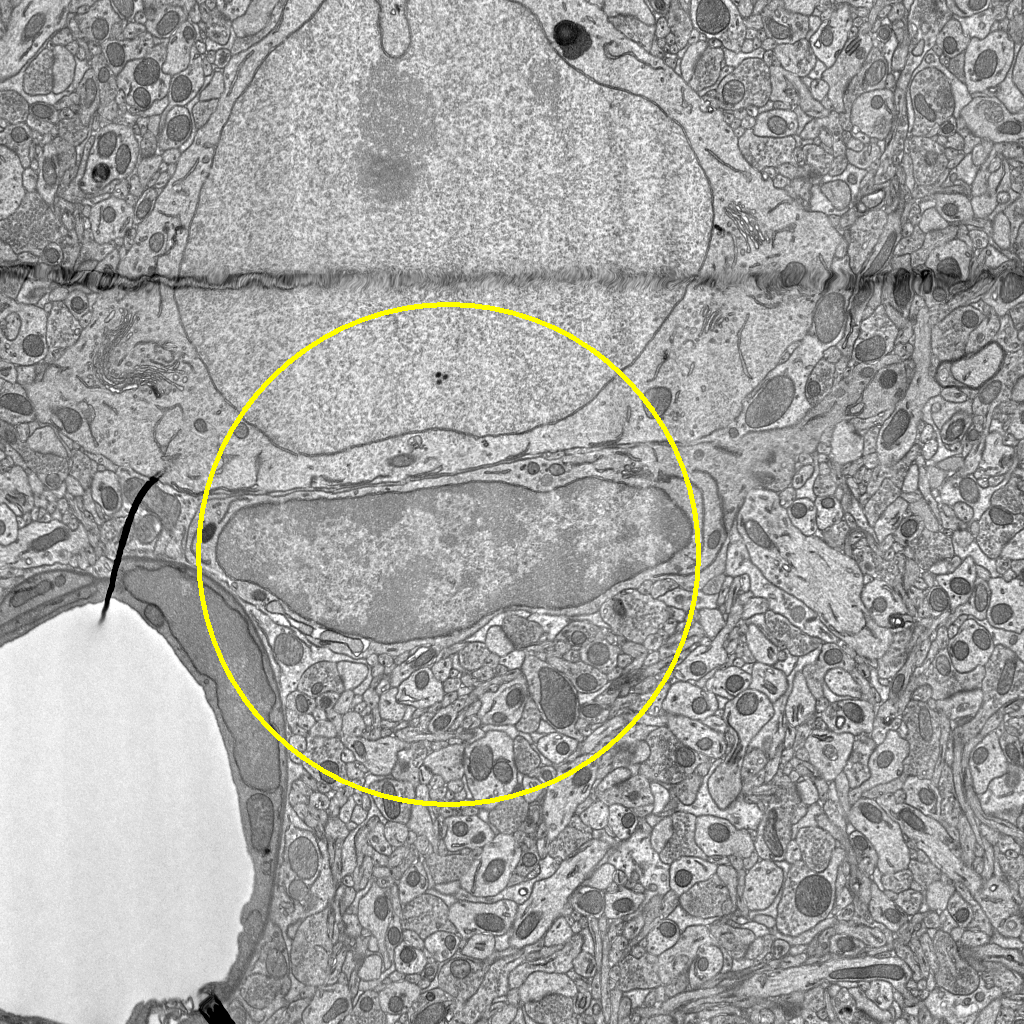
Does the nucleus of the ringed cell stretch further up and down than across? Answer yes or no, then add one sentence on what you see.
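No. The nucleus is elongated, with its long axis running roughly horizontally across the ring.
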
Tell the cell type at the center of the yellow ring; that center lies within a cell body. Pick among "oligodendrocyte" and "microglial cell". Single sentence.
The ring's center lies in the body of a microglial cell.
